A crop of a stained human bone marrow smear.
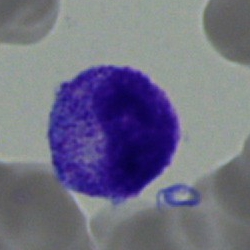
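Metamyelocyte in a stained bone marrow smear, centre of the field. The darkest, nuclear part lies toward the right; the paler left part is filled with coarse purple granules. No nucleoli are seen in the nucleus, and no clear vacuoles in the cell.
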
